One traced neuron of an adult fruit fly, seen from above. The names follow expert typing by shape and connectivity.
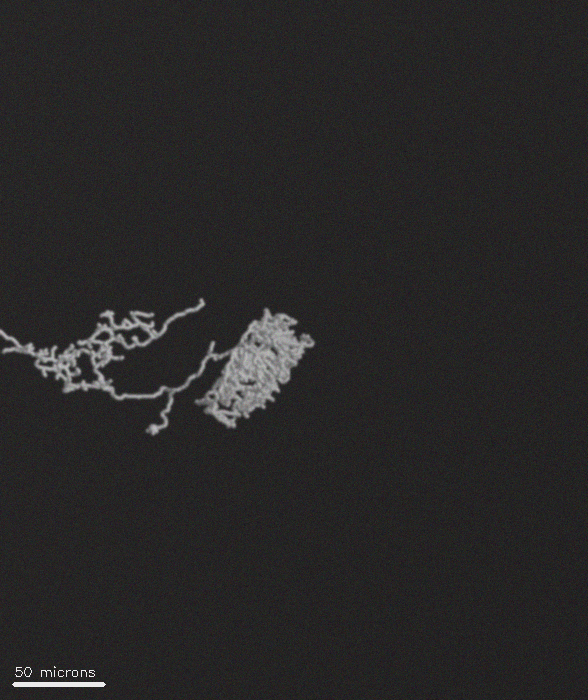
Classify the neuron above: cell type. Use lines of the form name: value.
cell type: LoVP48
